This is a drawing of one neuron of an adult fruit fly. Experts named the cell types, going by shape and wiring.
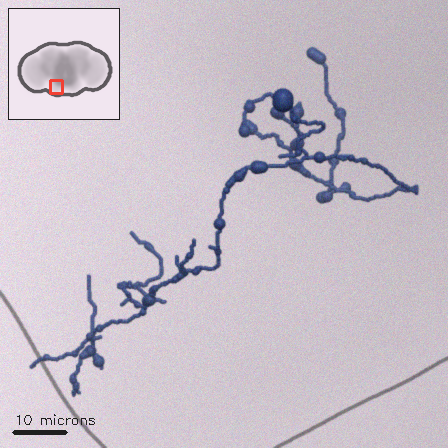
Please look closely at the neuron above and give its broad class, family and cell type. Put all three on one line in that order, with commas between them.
nerve-cord intrinsic neuron, hemilineage 09A, IN09A096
